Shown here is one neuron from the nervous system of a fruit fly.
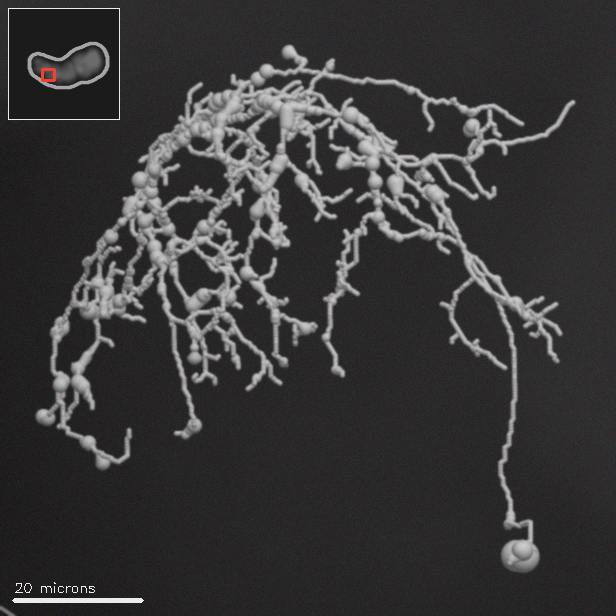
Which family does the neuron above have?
hemilineage 08A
